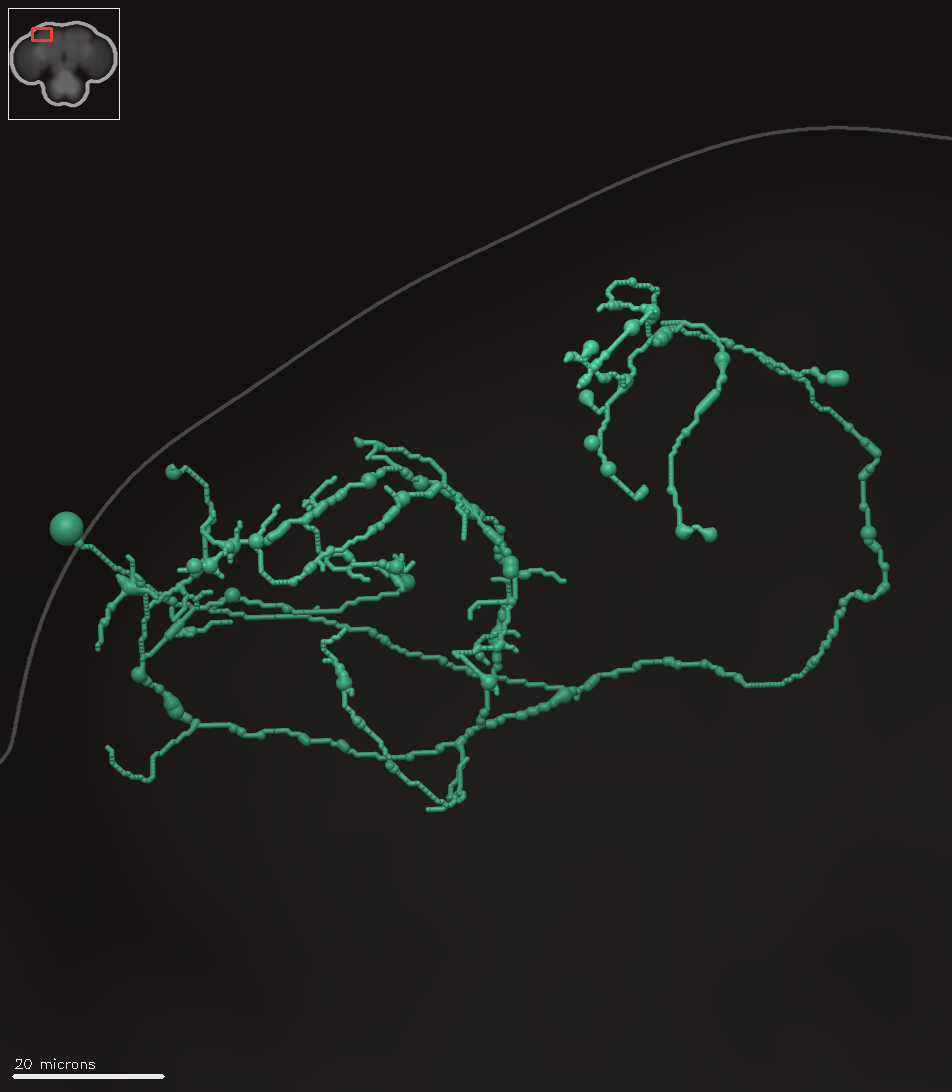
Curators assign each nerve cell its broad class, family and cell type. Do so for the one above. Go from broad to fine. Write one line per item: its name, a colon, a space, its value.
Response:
broad class: central-brain intrinsic neuron
family: hemilineage LHp3
cell type: CB1879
